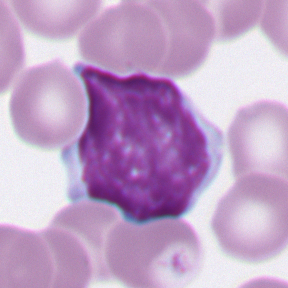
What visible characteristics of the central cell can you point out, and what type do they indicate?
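Dense, dark purple chromatin, broken by small scattered pale specks and streaks, lies within a single unlobed nucleus of angular outline. No distinct nucleolus can be seen, and no granules are visible in the cytoplasm. This is a typical lymphocyte.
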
